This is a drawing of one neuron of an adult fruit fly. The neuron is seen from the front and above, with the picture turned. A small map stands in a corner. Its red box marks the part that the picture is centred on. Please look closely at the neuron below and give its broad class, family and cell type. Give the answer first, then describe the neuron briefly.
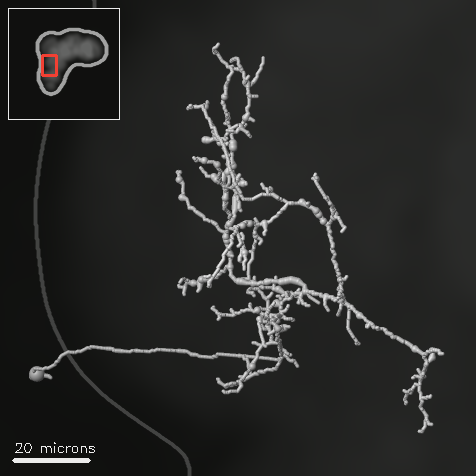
This is a nerve-cord intrinsic neuron. The family is hemilineage 21A. It is of cell type IN21A058. Its cell body lies at the lower left of the picture. By the scale bar it is about 110 microns wide in this view. Dozens of branch ends can be seen.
